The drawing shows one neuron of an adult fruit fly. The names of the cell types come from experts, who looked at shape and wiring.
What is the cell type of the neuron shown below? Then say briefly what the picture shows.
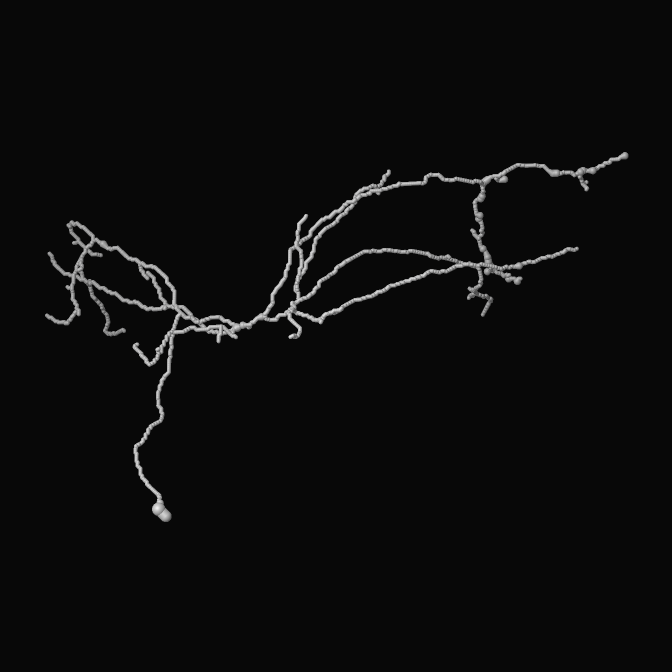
Its cell type is GNG326. This is a central-brain intrinsic neuron. Its cell body lies at the lower left of the picture. In this view it is wider than it is tall.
